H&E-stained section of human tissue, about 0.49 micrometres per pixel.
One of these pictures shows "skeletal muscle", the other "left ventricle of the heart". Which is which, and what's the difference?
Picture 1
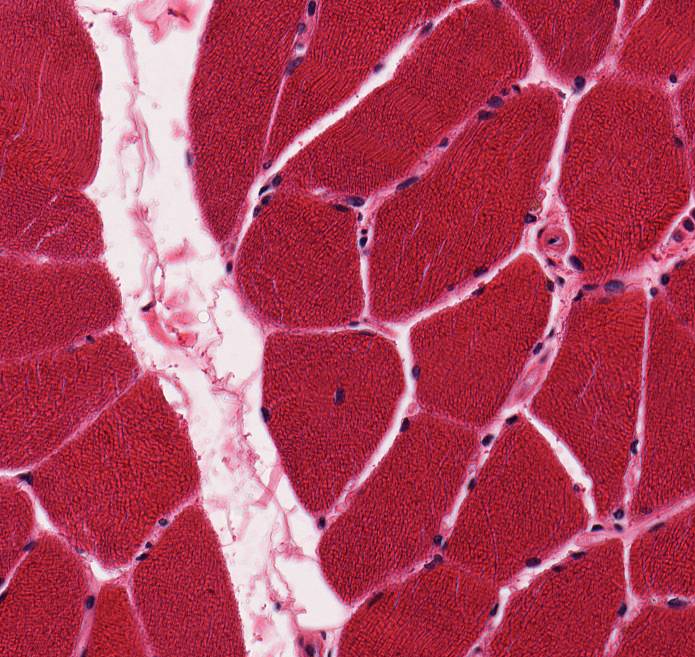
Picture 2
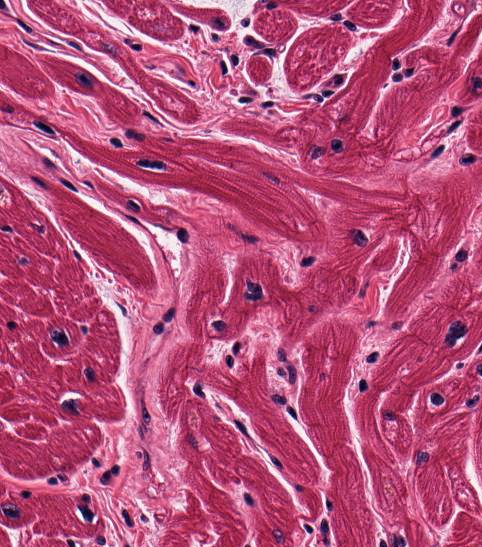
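Picture 1 is skeletal muscle; picture 2 is the left ventricle of the heart. Look at the nuclei first: in picture 1 they're small, dark and flattened, tucked at the fibre edges, but in picture 2 they sit in the middle of the fibres.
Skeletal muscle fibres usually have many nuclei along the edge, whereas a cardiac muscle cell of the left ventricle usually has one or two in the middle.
Many lengthwise-cut fibres in the centre of picture 2 also branch and join their neighbours.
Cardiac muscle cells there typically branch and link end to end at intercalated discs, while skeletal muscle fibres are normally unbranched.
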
